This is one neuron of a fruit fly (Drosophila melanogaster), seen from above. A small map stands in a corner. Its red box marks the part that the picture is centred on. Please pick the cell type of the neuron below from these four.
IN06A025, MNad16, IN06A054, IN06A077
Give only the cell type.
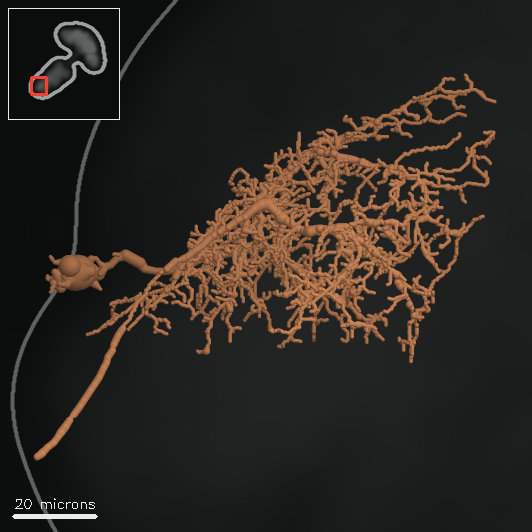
MNad16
